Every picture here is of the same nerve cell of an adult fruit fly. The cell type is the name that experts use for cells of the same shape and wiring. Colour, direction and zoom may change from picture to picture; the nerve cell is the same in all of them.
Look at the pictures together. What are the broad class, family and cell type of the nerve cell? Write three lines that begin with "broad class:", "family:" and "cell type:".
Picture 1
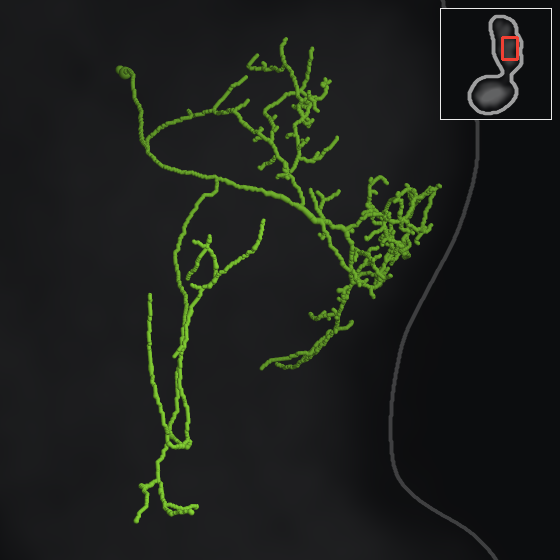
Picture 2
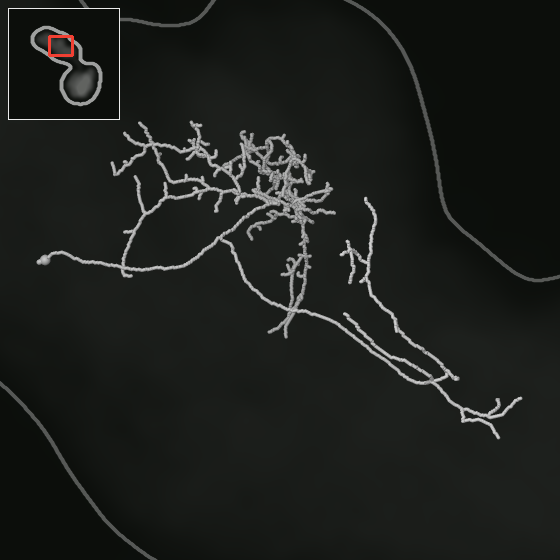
broad class: nerve-cord intrinsic neuron
family: hemilineage 23B
cell type: IN23B029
